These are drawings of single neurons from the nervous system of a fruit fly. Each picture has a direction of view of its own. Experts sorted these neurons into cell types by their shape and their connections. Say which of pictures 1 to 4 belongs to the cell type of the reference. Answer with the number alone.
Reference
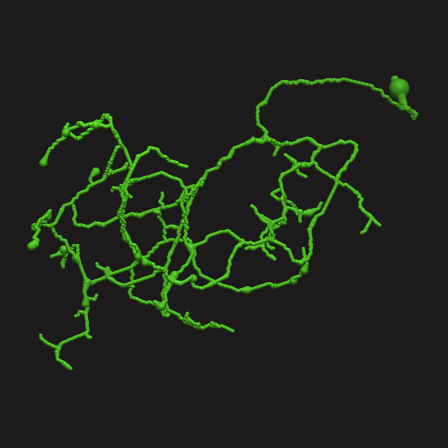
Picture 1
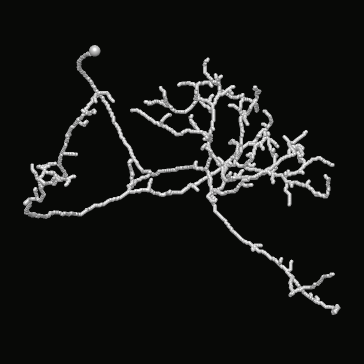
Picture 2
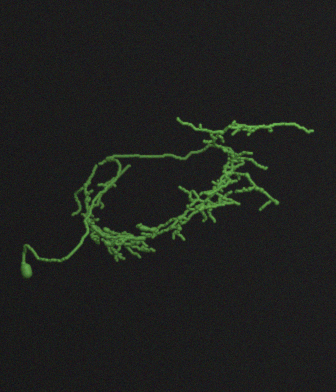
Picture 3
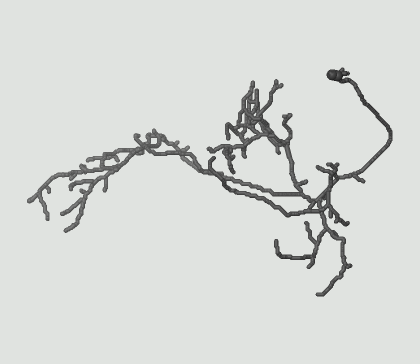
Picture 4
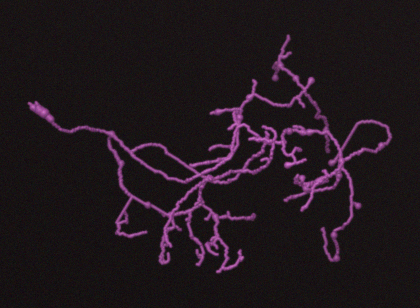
4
